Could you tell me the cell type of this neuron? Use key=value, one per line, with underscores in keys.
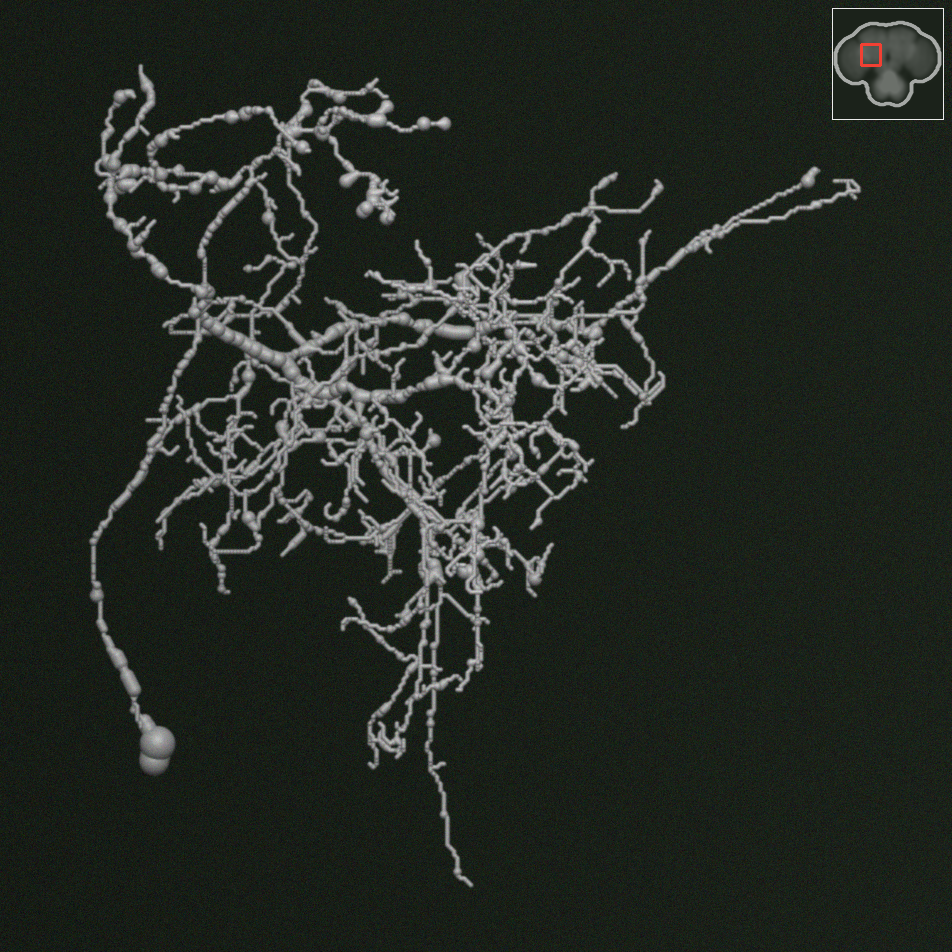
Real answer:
cell_type=AVLP107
